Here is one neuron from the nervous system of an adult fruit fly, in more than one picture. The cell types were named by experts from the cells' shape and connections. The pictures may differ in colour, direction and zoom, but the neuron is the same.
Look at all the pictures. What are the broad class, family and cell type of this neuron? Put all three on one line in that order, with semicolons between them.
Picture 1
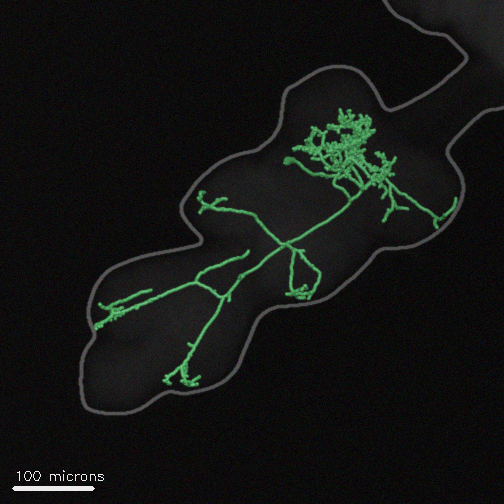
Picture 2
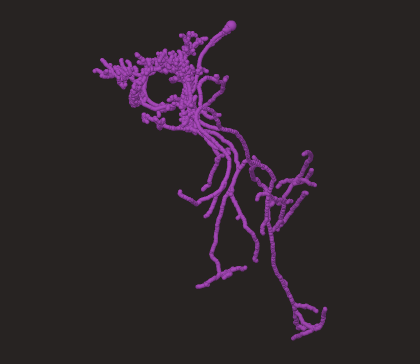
nerve-cord intrinsic neuron; hemilineage 23B; IN23B001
